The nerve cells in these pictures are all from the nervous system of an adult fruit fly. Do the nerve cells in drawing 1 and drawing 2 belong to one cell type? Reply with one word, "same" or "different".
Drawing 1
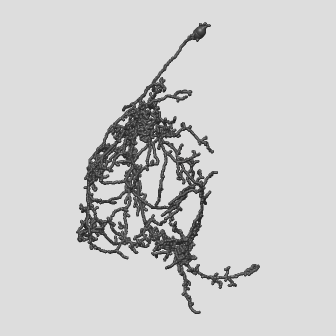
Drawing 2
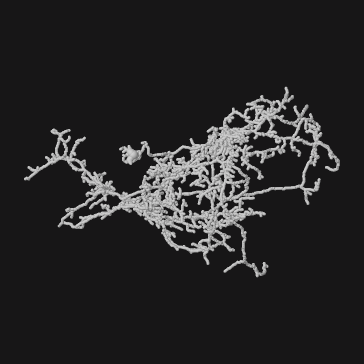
same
